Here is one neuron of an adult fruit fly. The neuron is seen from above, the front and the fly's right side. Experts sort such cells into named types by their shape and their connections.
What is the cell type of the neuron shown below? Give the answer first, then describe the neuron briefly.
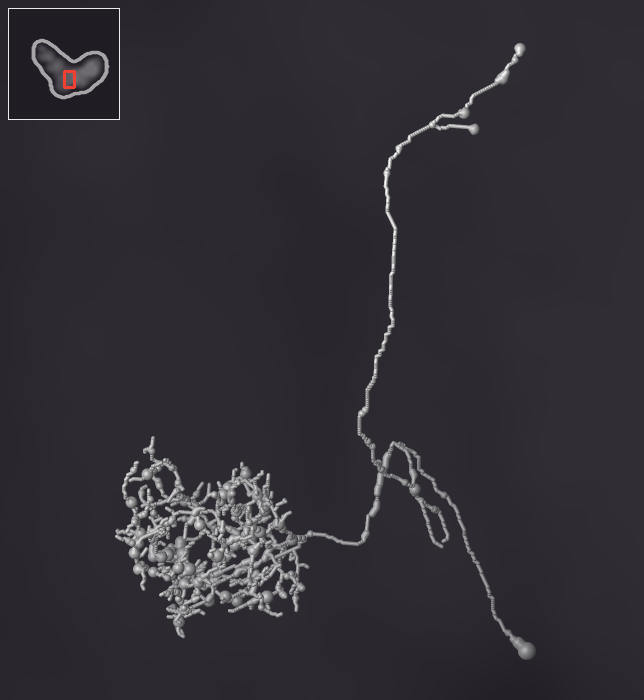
The cell type is LC20b. It is a visual projection neuron. The cell body can be seen at the lower right of the picture. Dozens of branch ends can be seen.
